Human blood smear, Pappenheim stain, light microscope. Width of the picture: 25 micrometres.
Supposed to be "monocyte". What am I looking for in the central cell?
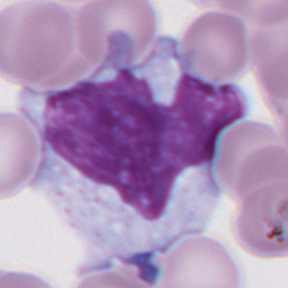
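See how the nucleus carries a deep notch that opens toward the top of the picture. The cytoplasm is pale greyish-blue, and most of the part you can see lies below the nucleus. Fine pinkish-red granules are scattered through it. Those are the features to set beside the name: this cell is a monocyte.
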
